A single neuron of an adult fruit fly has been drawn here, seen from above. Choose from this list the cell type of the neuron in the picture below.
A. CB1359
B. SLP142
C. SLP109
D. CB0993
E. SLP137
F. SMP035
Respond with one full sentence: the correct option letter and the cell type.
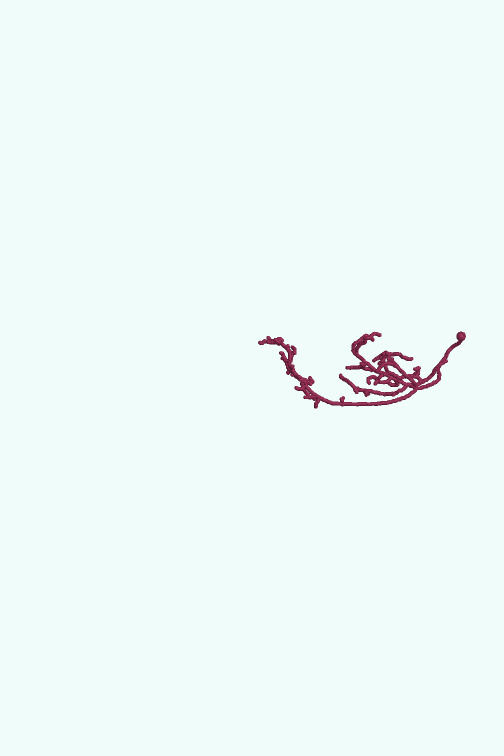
The neuron belongs to the cell type SMP035, given as option F.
